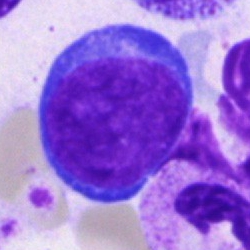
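Proerythroblast, the cell in the middle of this stained bone marrow smear. First, the outline: smooth, round to slightly oval. Second, the nucleus sits toward the lower part of the cell, leaving a wider band of cytoplasm along the top. Third, the cytoplasm is a deep blue, and no granules are seen in it.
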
